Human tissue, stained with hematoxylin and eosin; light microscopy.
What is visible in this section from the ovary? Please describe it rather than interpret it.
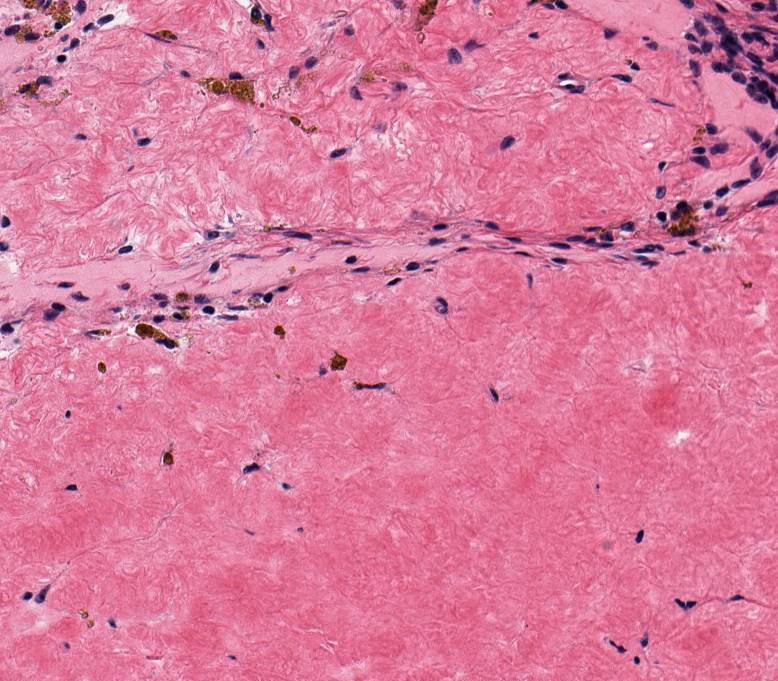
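Dense, pink, sparsely cellular fibrillary material occupies most of the field. Within this band the nuclei are elongated and run along its length. Only a few small dark nuclei are scattered through the lower half. At the upper right corner sits a small cluster of crowded dark nuclei.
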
